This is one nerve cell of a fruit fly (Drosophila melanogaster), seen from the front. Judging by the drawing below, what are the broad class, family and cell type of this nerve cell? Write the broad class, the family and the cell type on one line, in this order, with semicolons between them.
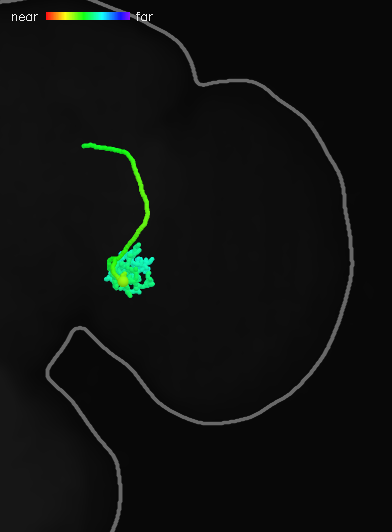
visual projection neuron; LC; LC20b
